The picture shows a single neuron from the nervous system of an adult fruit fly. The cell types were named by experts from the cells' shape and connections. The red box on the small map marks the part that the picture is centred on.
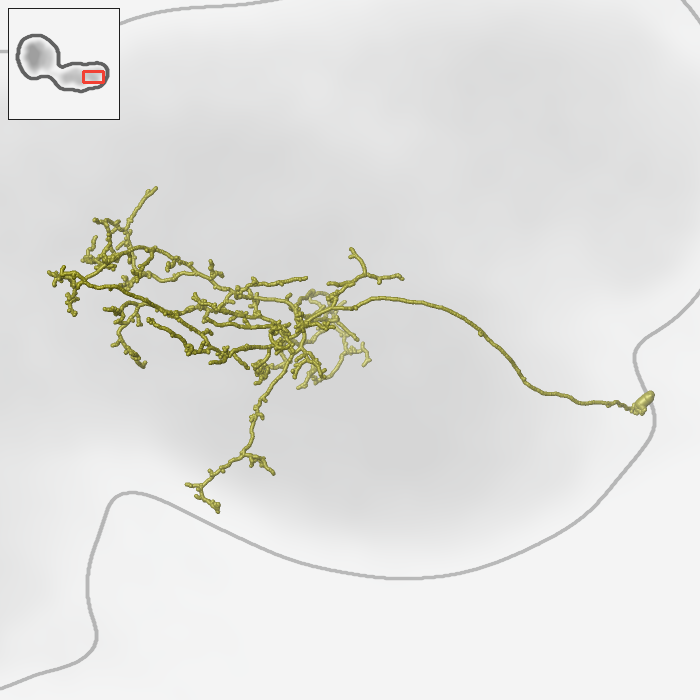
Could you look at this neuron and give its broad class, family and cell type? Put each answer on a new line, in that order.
nerve-cord intrinsic neuron
hemilineage 04B
IN04B105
